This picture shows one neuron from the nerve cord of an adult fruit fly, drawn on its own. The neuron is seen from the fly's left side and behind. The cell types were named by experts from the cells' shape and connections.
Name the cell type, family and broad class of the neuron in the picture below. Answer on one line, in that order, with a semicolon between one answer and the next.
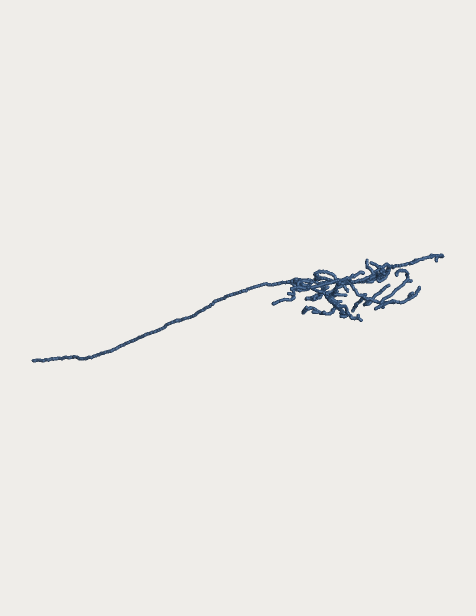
DNa08; hemilineage WEDd1; descending neuron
